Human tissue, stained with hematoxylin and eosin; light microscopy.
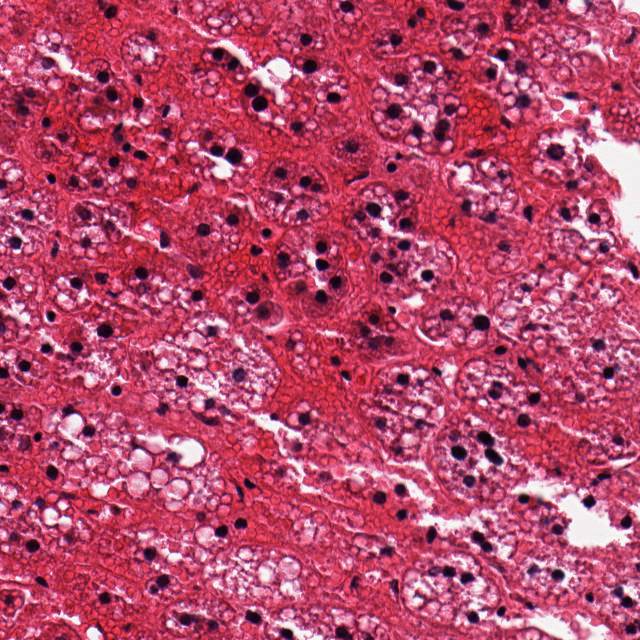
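Adrenal gland, haematoxylin and eosin. Cells grouped in rounded nests separated by narrow channels throughout. Nest cell cytoplasm foamy, filled with many small clear vacuoles. Nuclei small, round, darkly stained. No glandular lumens within nests.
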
